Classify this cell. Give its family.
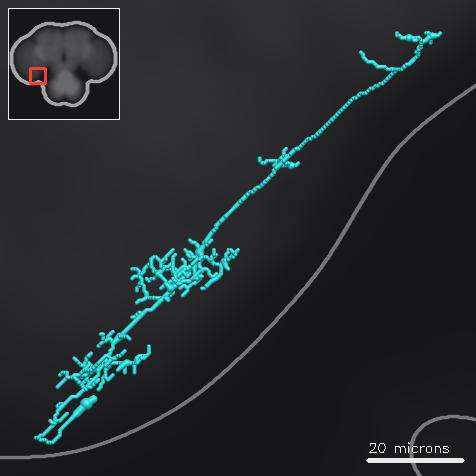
TmY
